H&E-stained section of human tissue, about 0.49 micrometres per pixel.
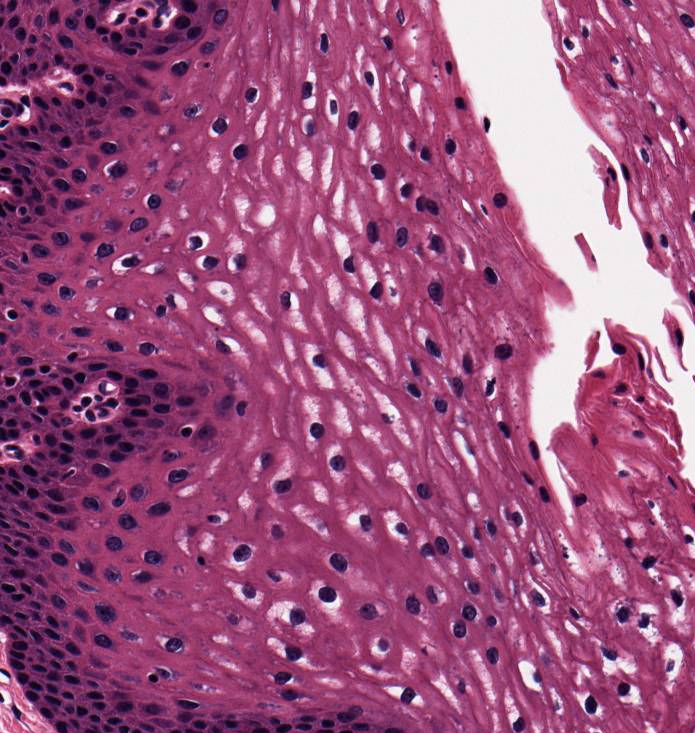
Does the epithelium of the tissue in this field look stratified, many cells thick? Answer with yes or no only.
Yes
